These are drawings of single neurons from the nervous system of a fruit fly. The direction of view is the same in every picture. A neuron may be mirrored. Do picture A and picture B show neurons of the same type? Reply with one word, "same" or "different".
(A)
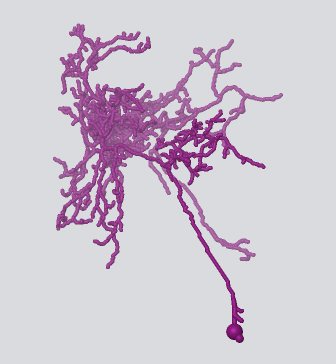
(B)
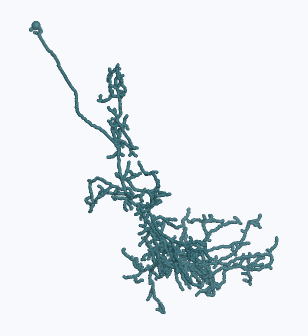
same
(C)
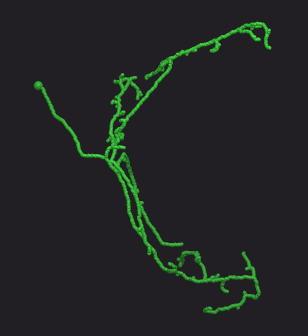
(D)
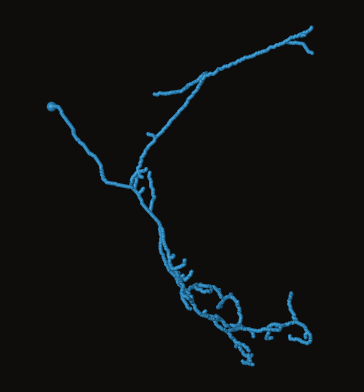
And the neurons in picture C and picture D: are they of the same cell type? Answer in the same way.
same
